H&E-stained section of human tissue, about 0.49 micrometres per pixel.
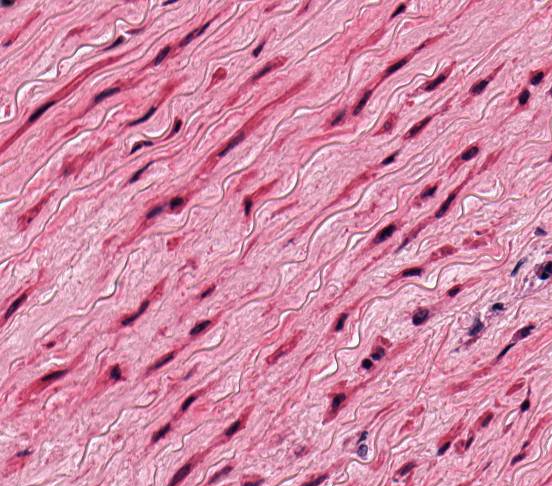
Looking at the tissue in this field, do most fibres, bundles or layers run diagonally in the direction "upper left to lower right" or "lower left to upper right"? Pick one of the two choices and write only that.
Lower left to upper right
